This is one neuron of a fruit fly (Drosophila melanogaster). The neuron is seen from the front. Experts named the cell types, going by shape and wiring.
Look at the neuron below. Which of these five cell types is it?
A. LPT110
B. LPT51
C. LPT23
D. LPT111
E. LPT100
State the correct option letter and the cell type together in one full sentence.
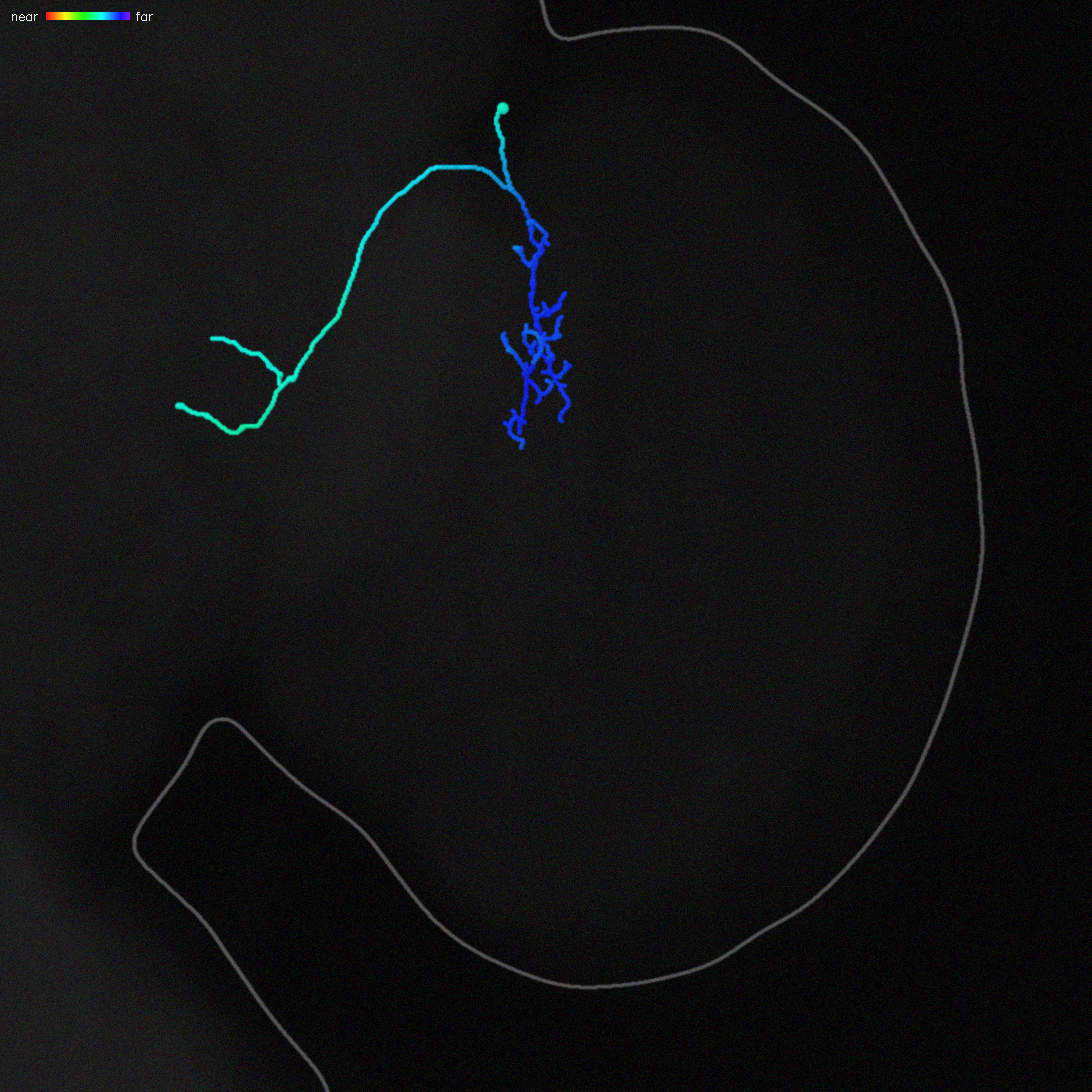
The neuron's cell type is LPT100, which is option E.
